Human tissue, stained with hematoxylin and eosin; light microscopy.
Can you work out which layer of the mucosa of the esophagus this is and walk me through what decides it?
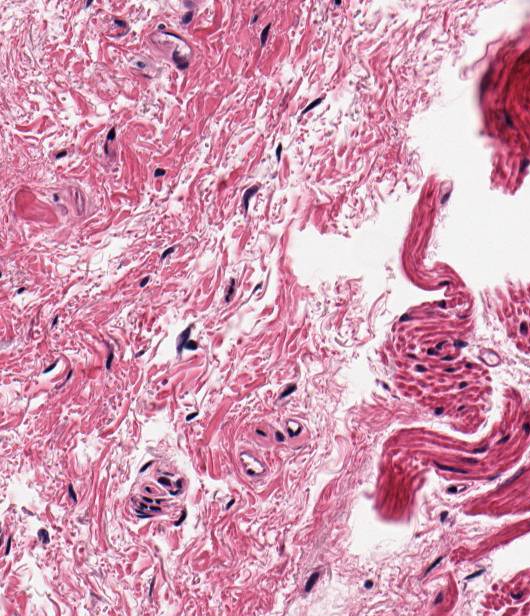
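Loose connective tissue. Deciding: pink collagen bundles across the left and centre run in many directions, with sparse small dark spindle-shaped nuclei scattered between them.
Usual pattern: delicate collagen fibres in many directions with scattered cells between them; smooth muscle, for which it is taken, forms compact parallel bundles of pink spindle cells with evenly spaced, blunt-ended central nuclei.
Also seen: frayed collagen with many small white clefts between the fibres, and no epithelium anywhere.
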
